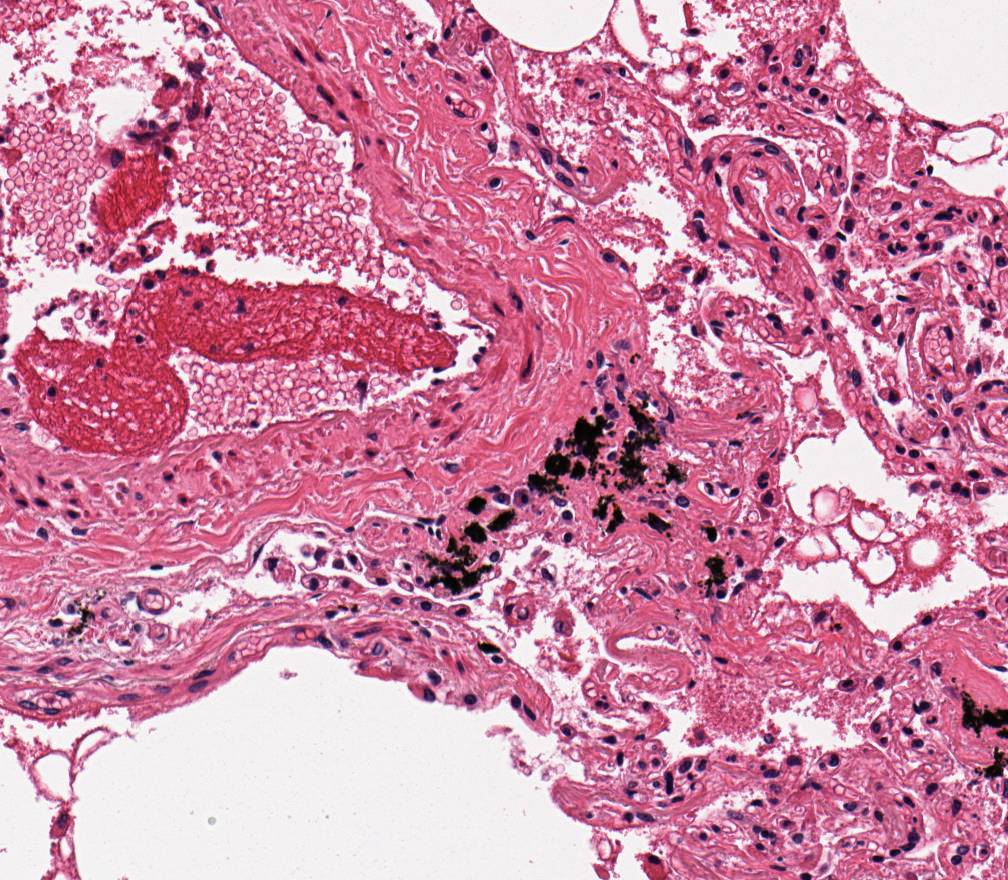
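Lung, H&E. Upper left: large space packed with red blood cells, containing two dense, deep red, elongated masses. Centre: clumps of coarse black pigment in the tissue. No glands in field.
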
